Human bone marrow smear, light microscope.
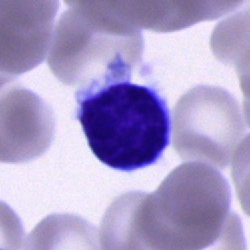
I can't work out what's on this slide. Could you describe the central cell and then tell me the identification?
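Dense chromatin stains a very dark blue-purple, and no nucleolus is visible in the nucleus. Almost no cytoplasm can be seen around the nucleus, and the cell contains no granules. The cell is a lymphocyte.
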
